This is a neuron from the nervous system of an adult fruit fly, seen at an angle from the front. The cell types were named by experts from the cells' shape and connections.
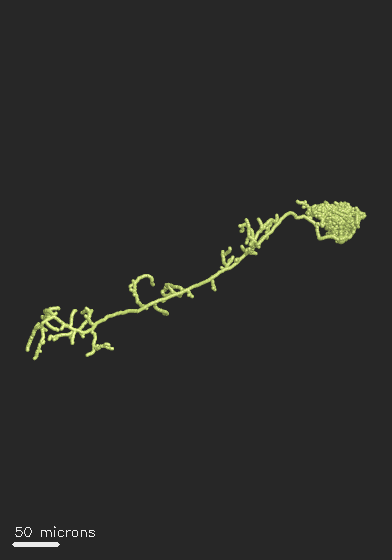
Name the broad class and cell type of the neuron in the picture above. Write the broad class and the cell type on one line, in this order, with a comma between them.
nerve-cord intrinsic neuron, INXXX096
